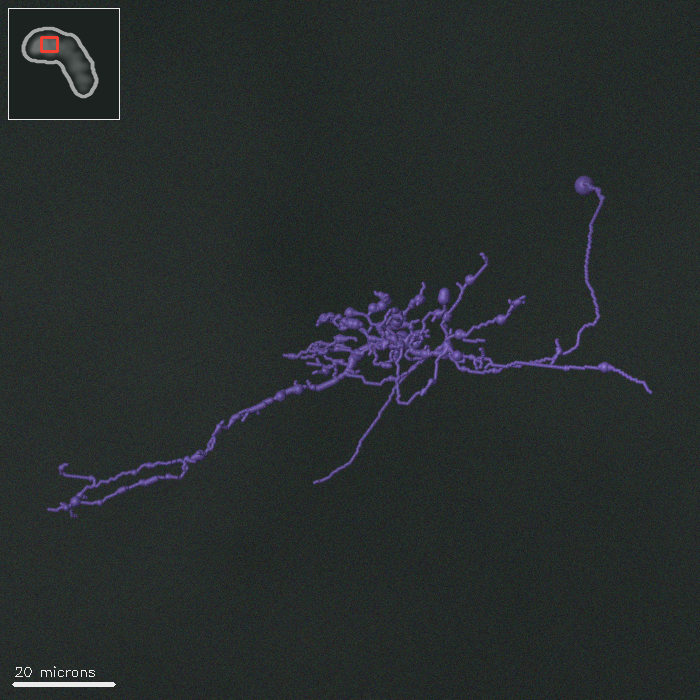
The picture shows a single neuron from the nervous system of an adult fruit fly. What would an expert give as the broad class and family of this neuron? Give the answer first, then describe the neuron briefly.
Its broad class is central-brain intrinsic neuron. Its family is hemilineage LALa1_anterior. The cell body can be seen at the upper right of the picture. From left to right in the picture it spans about 120 microns. The picture shows dozens of branch ends.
